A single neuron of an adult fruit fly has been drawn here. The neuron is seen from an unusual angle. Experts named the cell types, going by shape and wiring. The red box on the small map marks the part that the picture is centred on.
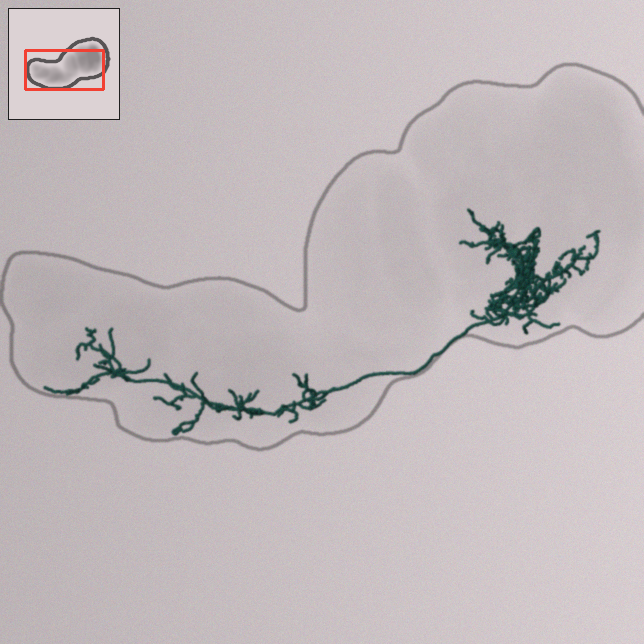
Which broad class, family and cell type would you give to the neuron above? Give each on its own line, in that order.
descending neuron
DNde
DNde001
